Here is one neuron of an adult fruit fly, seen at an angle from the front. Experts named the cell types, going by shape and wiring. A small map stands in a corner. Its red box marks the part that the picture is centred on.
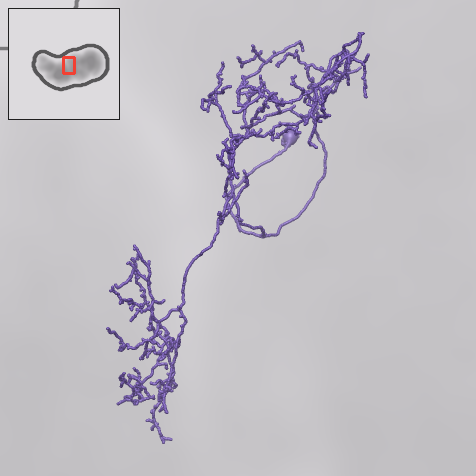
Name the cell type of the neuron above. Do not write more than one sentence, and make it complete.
Classified by cell type, this neuron is LoVP94.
